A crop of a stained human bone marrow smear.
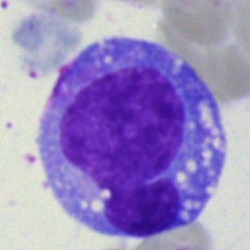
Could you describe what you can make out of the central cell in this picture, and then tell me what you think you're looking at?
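First, the outline: round to slightly oval, and smooth. Next, the nucleus: a deep notch on its lower right separates a large upper lobe from a smaller lower lobe. Then its position: toward the left of the cell, so a wider band of cytoplasm lies on the right. Last, the chromatin: deep purple and finely textured, without coarse dark clumps. Cell named: blast.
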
